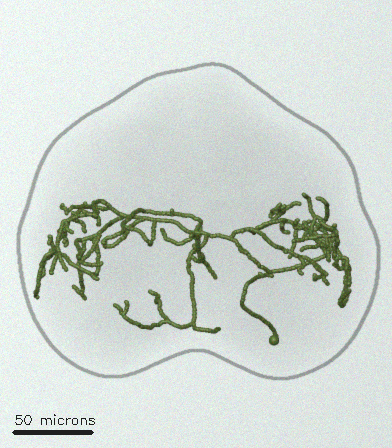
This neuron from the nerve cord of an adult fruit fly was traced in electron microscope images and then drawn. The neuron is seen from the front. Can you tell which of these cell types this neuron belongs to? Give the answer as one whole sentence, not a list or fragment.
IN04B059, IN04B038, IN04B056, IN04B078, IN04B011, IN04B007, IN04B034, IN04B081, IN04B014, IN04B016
The cell type held by this neuron is IN04B016.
